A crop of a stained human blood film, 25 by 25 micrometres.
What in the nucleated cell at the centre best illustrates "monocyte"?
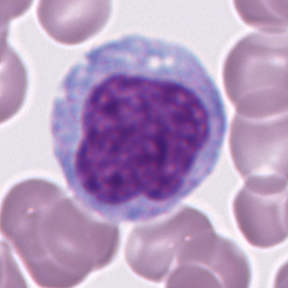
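Measured here, the monocyte is about 16 micrometres across, and its nucleus, about 12 micrometres across, fills about 50% of the cell's area.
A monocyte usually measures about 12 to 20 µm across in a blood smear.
The measured width of this cell falls within that range. The nucleus has a shallow notch in its lower edge. The cytoplasm is pale greyish blue, and its widest rim lies above the nucleus. Two small clear vacuoles lie side by side in the cytoplasm above the nucleus.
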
